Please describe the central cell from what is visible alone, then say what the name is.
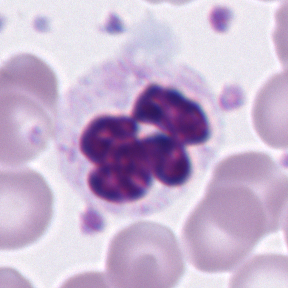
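Outline: roughly round. The nucleus is divided into several separate lobes, with no visible nucleoli. Fine, faint lilac granules lie in the cytoplasm. This is a segmented neutrophil.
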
